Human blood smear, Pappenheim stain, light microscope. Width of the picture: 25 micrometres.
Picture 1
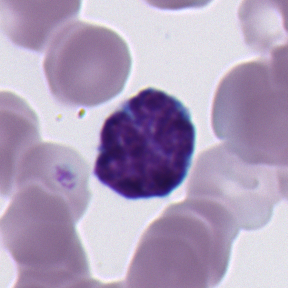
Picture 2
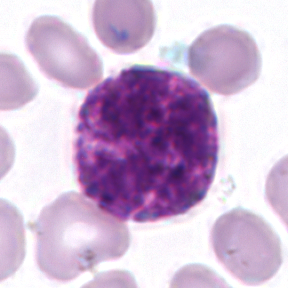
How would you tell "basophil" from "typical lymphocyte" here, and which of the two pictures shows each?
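Picture 1 is the typical lymphocyte, picture 2 the basophil. The lymphocyte is roughly round with a slightly angular, uneven edge, while the basophil's outline is round. In picture 1 a compact nucleus, about 10 by 8 micrometres with no lobes or deep indentation, fills almost the whole cell, leaving very little cytoplasm. In picture 2 dark purple staining reaches the edge with no pale rim of cytoplasm, and coarse dark purple clumps cover the cell, hiding the nuclear outline. Pinkish-red streaks run between those clumps, whereas the lymphocyte's chromatin is just dark purple and coarsely clumped.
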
